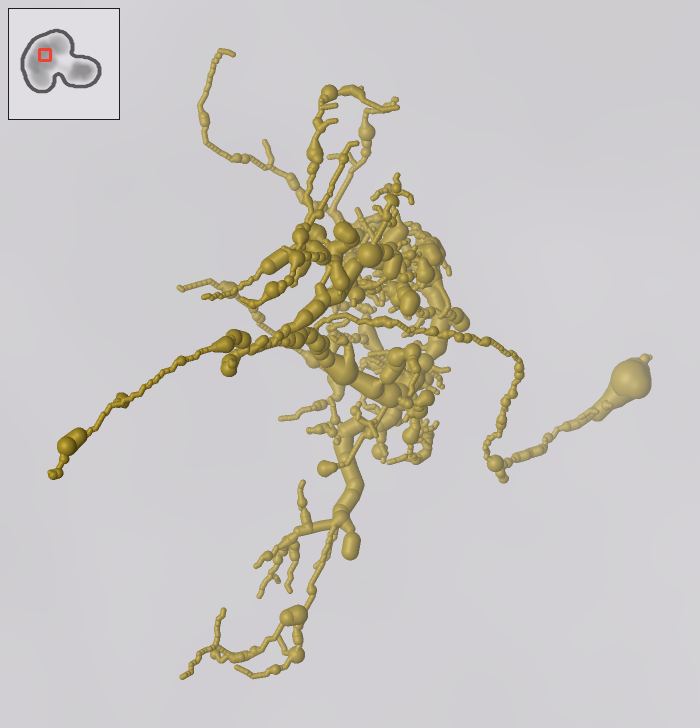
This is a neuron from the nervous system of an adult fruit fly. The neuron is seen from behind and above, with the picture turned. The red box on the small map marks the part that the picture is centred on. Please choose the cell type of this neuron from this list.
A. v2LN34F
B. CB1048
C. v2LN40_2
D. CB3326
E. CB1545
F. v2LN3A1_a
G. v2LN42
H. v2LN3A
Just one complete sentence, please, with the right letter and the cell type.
The cell type is v2LN40_2 for the neuron, matching option C.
